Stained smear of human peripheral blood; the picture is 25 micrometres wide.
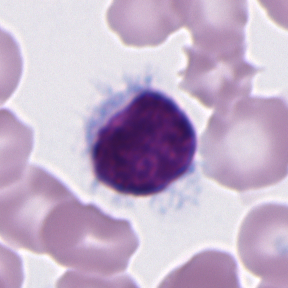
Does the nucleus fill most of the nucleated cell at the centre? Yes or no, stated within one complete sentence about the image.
Yes, the cytoplasm forms only a narrow rim around its nucleus.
